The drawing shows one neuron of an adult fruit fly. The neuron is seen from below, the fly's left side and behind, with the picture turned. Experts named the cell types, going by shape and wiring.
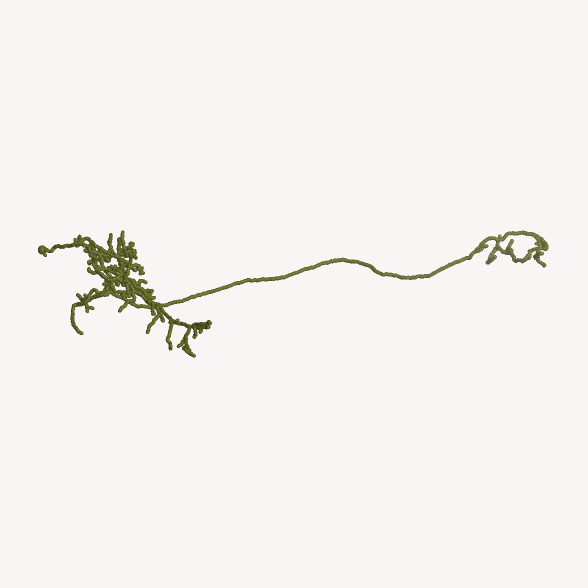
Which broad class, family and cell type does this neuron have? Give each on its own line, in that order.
ascending neuron
hemilineage 01B
AN01B014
